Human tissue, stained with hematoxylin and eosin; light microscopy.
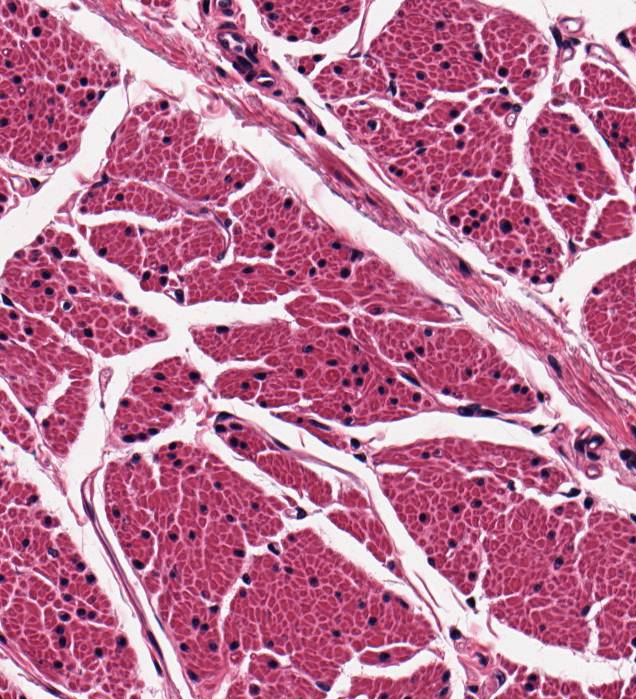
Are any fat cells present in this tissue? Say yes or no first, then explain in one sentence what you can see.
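No. No fat cells are present in the field.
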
